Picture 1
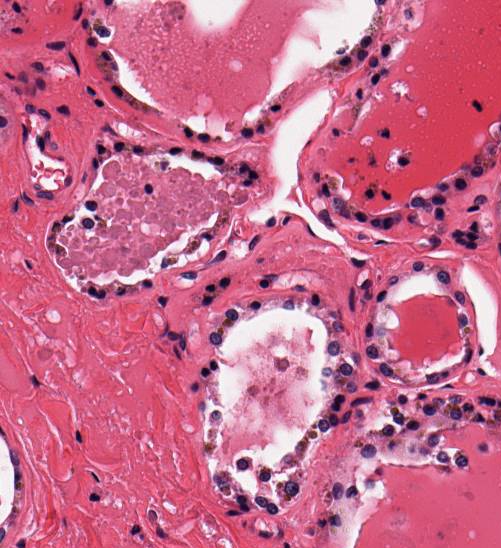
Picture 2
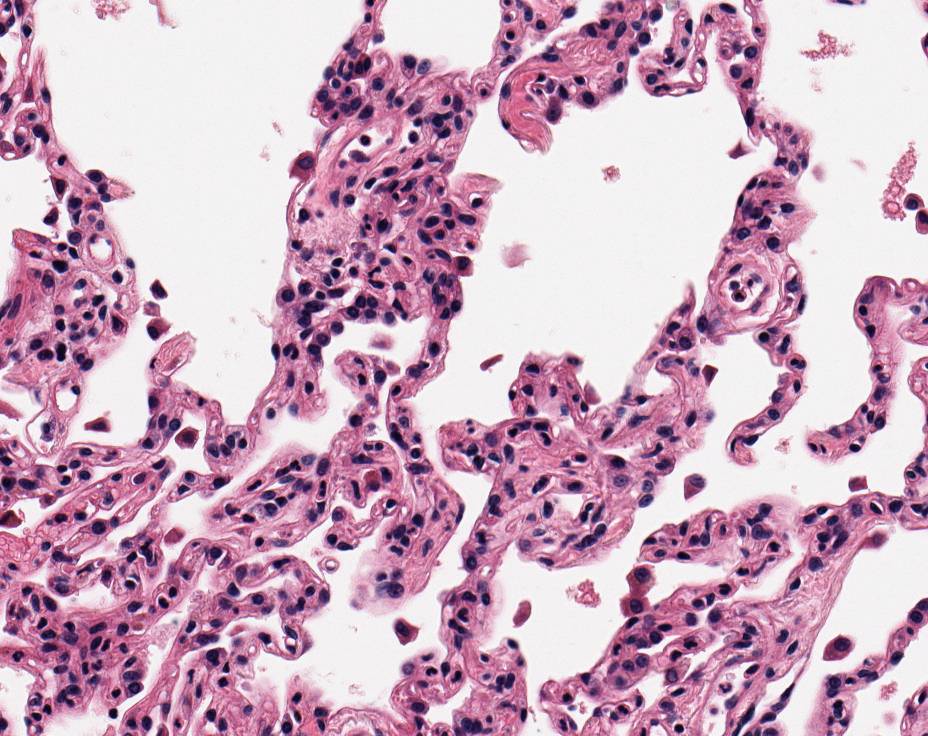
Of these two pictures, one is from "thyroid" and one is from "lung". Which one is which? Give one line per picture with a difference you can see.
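Picture 1 is from the thyroid. The field is made of rounded units, each lined by a single layer of epithelium and separated by fibrous stroma.
Picture 2 is from the lung. No glands and no fat cells are present in the field.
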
